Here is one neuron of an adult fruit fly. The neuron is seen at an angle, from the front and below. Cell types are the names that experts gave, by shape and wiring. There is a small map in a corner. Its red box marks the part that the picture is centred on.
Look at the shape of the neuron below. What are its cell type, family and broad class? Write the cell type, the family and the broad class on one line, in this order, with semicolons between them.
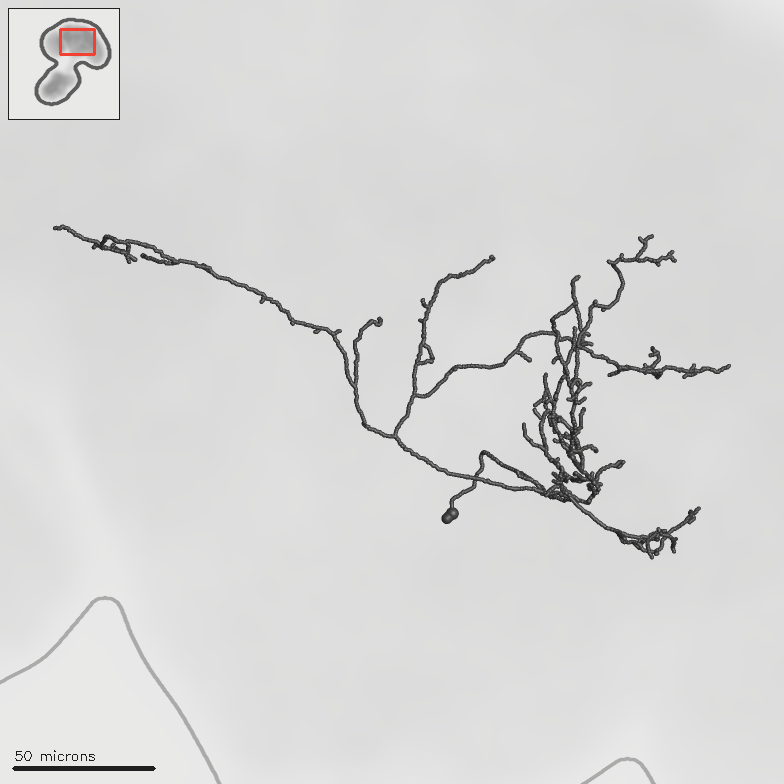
PS270; hemilineage DM6_ventral; central-brain intrinsic neuron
